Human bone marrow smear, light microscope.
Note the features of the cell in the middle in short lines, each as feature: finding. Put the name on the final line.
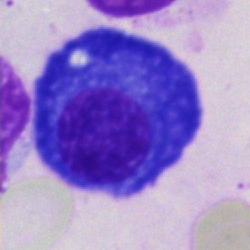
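Nucleus: dark purple, dense mottled chromatin
Cytoplasm: deep blue
Pale zone: cytoplasm just above the nucleus
Vacuole: single, small, clear, upper left cytoplasm
Name: plasma cell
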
